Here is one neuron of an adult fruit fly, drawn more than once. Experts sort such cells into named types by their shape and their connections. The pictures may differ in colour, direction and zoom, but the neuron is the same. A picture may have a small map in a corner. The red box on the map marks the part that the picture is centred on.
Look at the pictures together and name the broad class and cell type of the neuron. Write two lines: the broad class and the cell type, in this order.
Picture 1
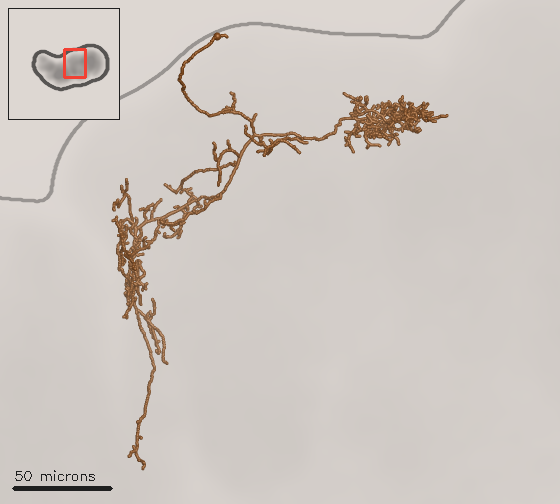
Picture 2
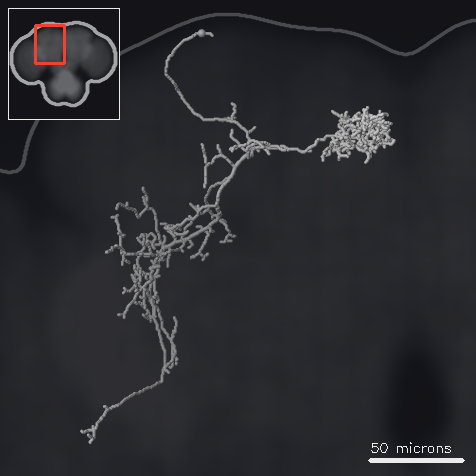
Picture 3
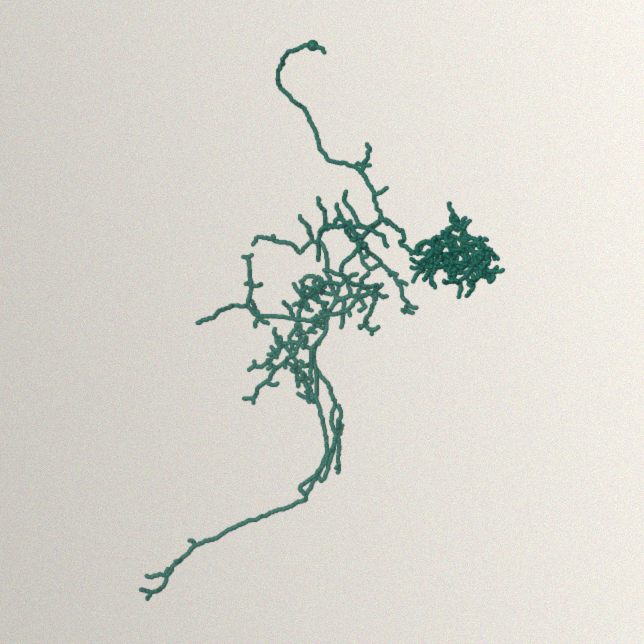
central-brain intrinsic neuron
SMP200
